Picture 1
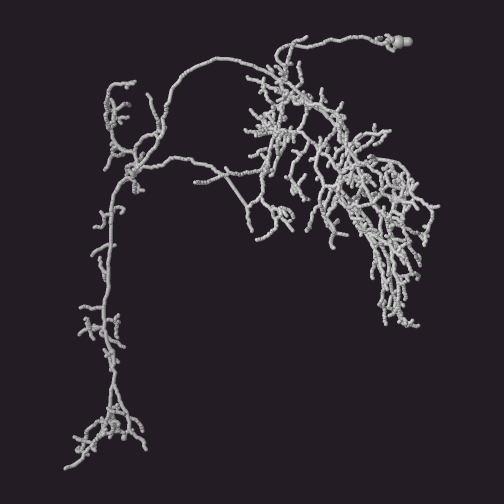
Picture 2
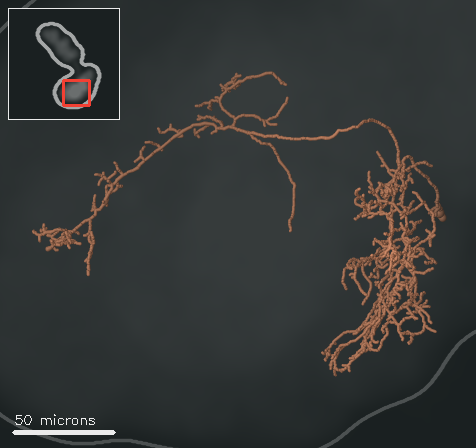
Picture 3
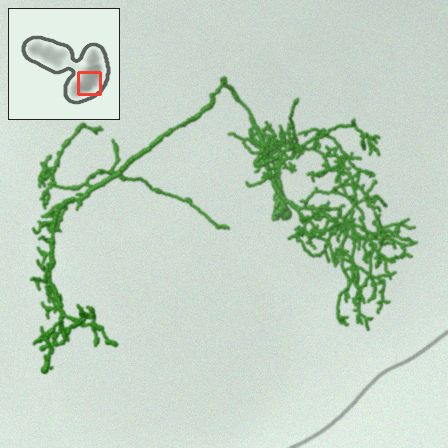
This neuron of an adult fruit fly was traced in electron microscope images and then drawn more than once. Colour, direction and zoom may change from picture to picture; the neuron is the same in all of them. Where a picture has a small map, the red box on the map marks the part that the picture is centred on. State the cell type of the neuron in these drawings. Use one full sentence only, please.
The neuron belongs to cell type M_lv2PN9t49_b.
